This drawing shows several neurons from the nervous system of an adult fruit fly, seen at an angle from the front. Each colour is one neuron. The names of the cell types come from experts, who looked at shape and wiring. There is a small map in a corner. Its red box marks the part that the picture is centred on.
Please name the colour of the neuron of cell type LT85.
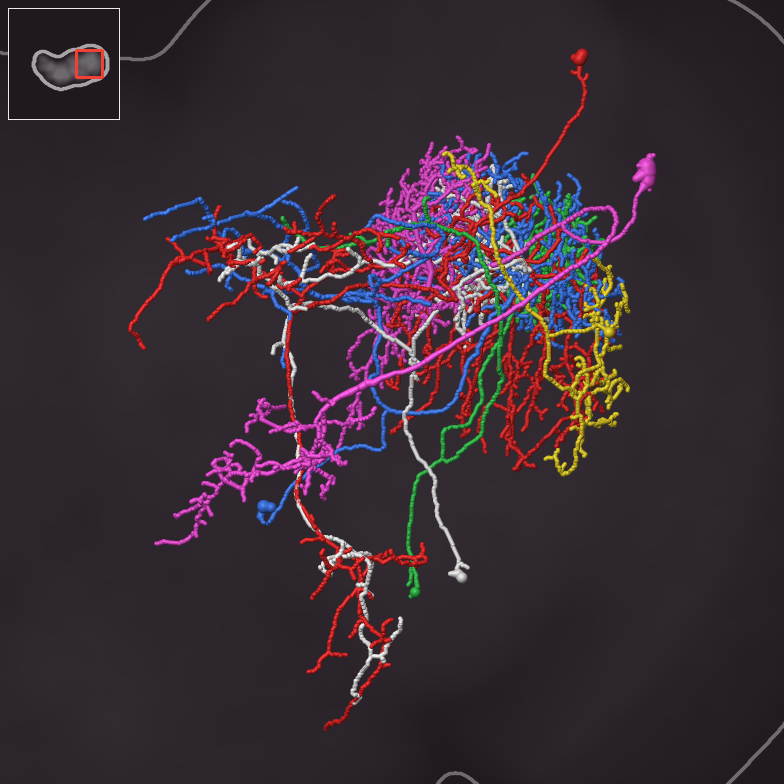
red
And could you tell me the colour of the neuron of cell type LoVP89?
white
